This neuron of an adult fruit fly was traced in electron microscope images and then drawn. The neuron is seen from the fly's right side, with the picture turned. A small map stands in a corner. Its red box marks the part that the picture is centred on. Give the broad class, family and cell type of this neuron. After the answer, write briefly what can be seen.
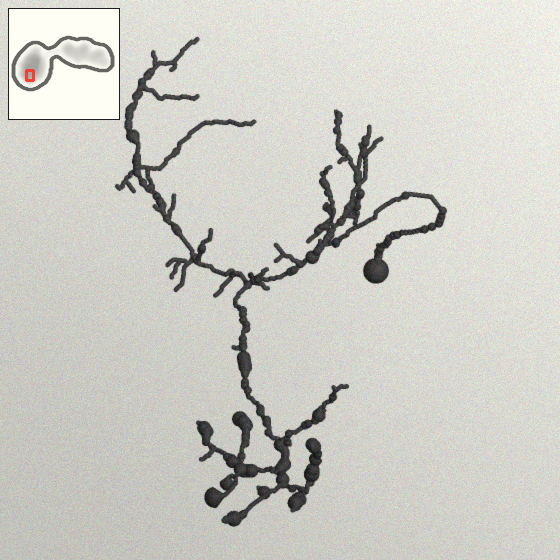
This is a central-brain intrinsic neuron. Its family is hemilineage LHp2. Its cell type is CB0972. The picture shows dozens of branch ends. As drawn here it is taller than it is wide.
